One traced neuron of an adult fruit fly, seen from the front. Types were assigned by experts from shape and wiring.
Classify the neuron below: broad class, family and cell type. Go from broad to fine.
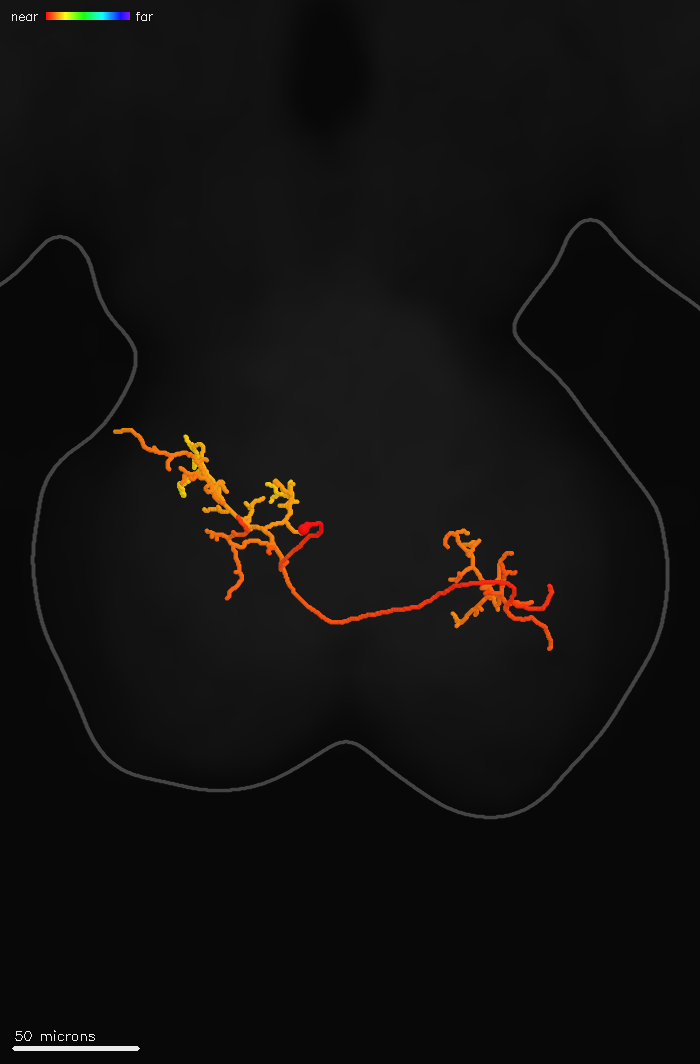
nerve-cord intrinsic neuron; hemilineage 01A; IN01A078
